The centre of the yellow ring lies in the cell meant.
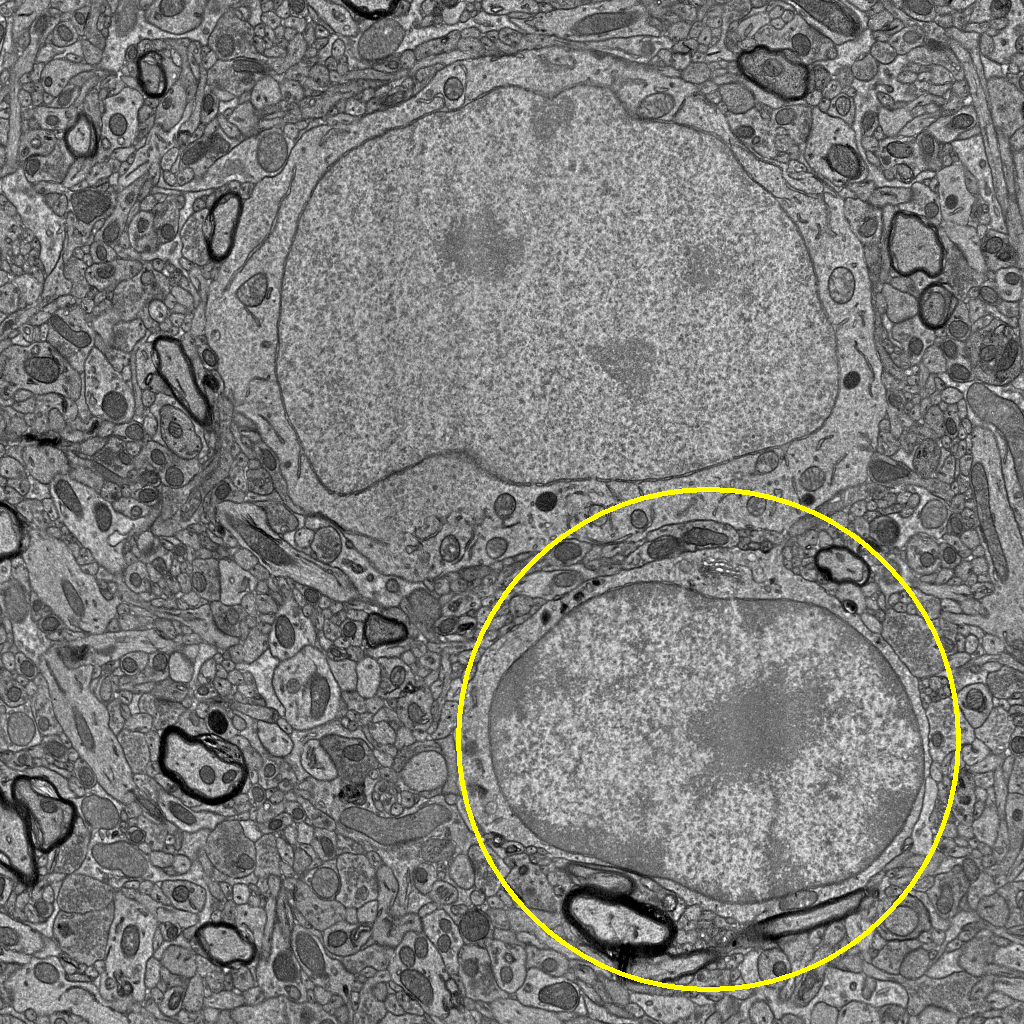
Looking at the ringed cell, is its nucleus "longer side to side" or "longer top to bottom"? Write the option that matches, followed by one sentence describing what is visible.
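Longer side to side. The nucleus is a smooth oval, wider from left to right than from top to bottom.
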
